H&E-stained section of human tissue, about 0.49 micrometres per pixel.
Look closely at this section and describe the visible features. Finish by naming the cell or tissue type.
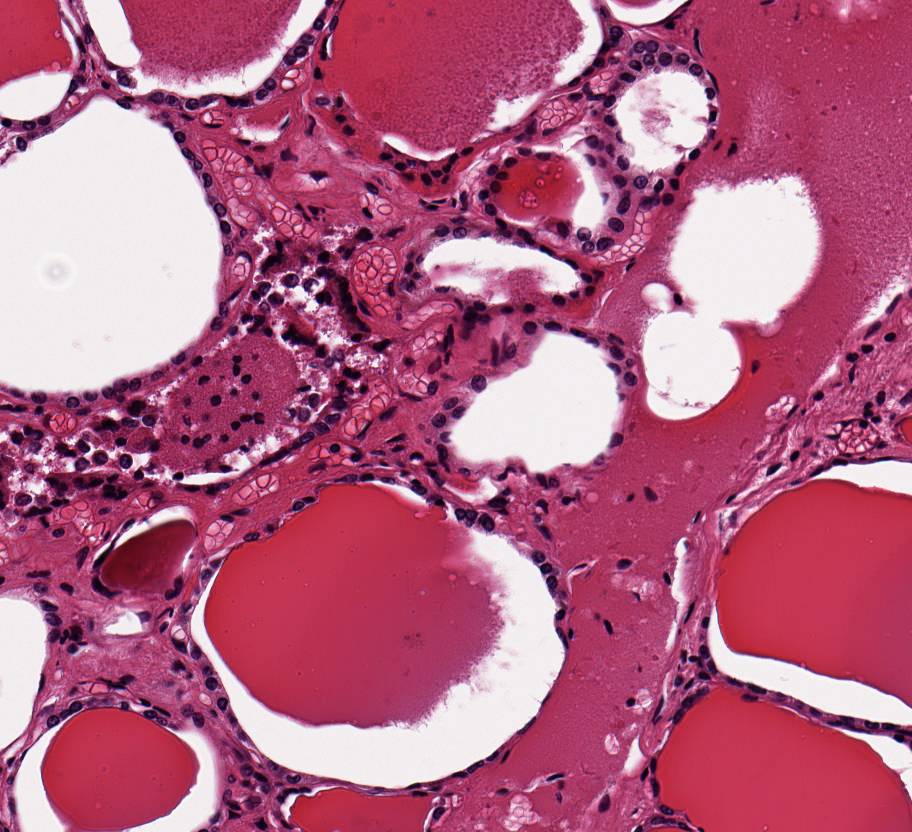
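Start with the overall pattern: rounded follicles of widely varying size, packed closely together. Most of their lumens are filled with homogeneous deep red-pink colloid. A single layer of flattened to low cuboidal epithelial cells lines the follicles. In many of them, a white retraction gap separates the colloid from that lining. This section is thyroid.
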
